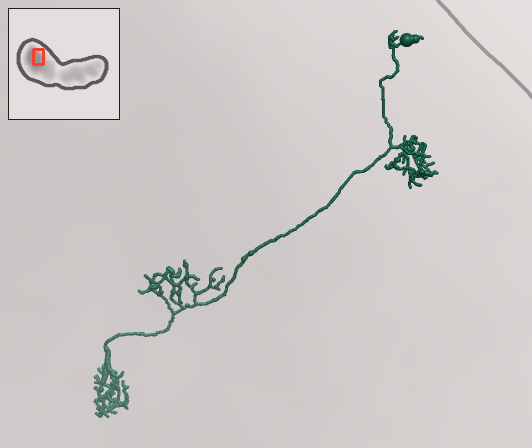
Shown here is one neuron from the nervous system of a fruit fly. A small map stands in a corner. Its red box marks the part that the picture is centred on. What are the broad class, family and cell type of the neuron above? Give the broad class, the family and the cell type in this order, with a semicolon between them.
central-brain intrinsic neuron; class CX; PFNa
